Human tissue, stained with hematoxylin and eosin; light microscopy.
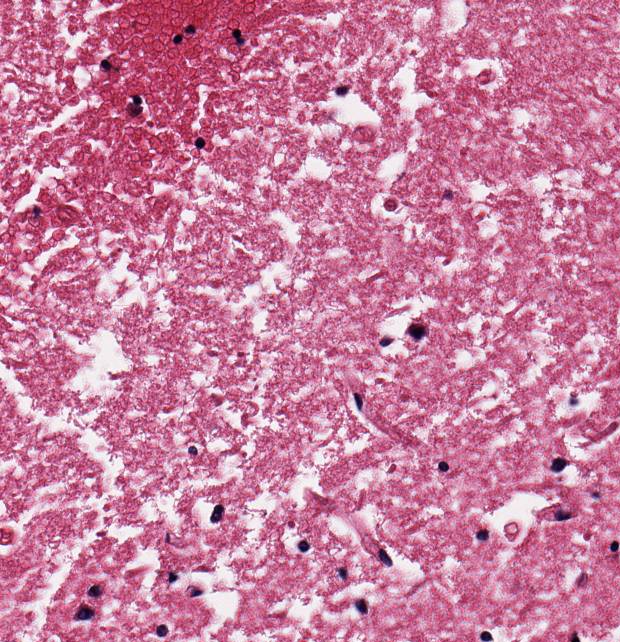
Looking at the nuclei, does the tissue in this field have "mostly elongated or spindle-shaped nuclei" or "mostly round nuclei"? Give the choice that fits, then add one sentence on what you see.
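Mostly round nuclei. Small, round, darkly stained nuclei with little visible cytoplasm are scattered singly across the field.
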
